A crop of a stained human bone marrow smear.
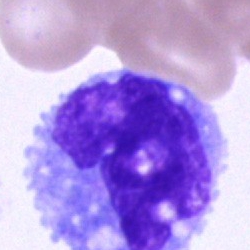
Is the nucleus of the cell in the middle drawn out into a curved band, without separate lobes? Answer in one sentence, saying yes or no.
Yes, a curved band without separate lobes is the shape of the nucleus.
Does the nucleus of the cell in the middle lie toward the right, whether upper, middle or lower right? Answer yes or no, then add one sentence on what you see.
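Yes. A moderate amount of pale blue-lilac cytoplasm lies mainly to the lower left of the nucleus.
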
